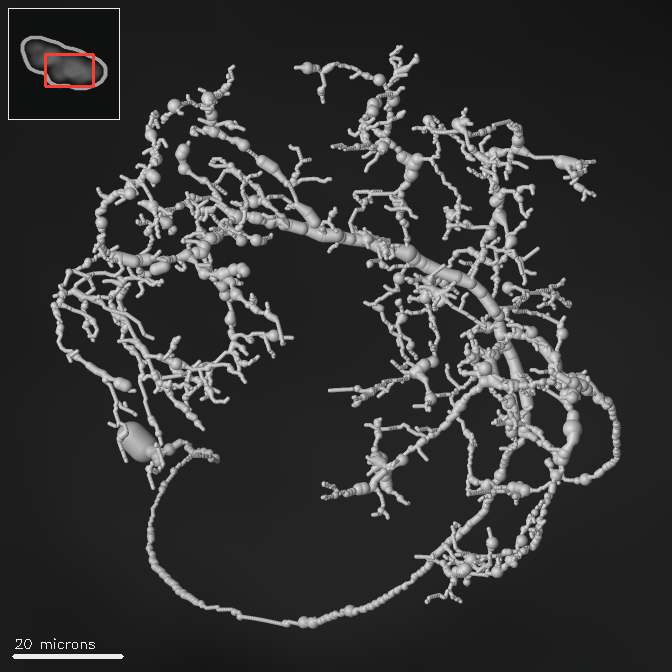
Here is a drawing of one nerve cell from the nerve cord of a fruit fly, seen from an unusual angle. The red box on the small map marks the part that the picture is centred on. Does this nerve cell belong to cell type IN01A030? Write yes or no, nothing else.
yes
